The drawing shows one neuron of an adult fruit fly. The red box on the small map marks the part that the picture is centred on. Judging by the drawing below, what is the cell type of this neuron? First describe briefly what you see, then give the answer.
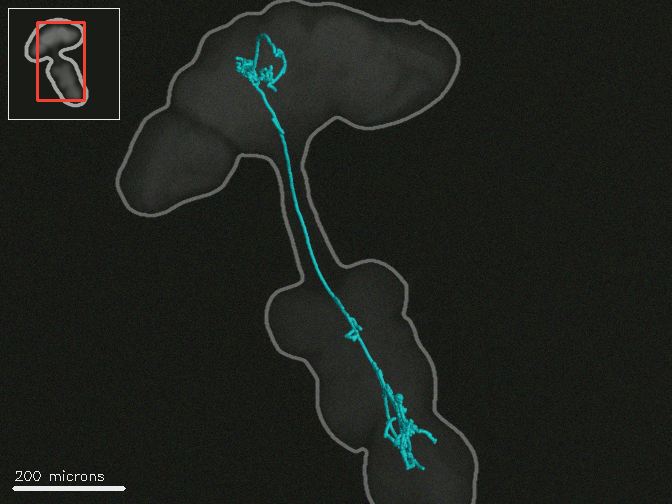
It reaches both the brain and the nerve cord, passing through the neck. The cell body can be seen at the bottom of the picture. From top to bottom in the picture it spans about 800 microns. Its broad class is ascending neuron. Its cell type is ANXXX136.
